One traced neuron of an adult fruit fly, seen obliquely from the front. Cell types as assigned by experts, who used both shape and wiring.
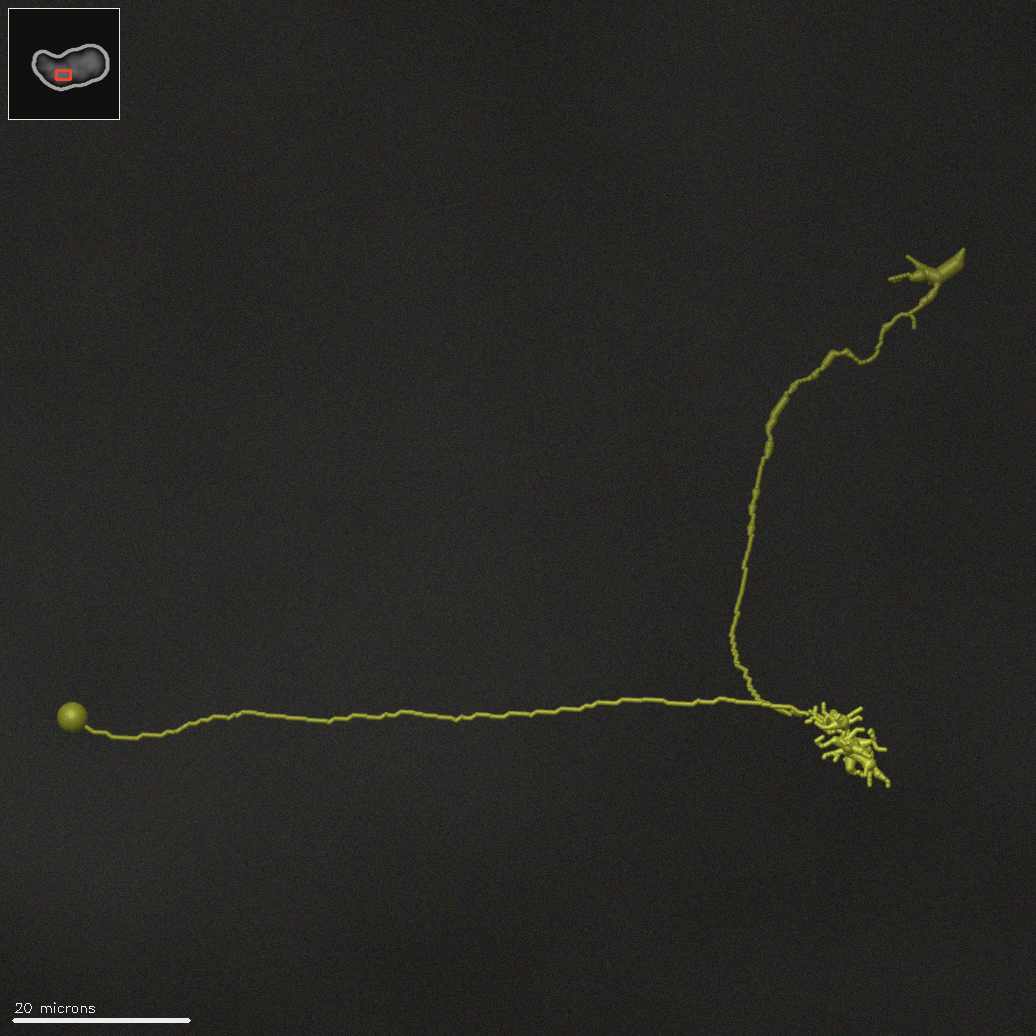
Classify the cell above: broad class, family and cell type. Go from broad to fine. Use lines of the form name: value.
broad class: optic-lobe intrinsic neuron
family: T
cell type: T3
